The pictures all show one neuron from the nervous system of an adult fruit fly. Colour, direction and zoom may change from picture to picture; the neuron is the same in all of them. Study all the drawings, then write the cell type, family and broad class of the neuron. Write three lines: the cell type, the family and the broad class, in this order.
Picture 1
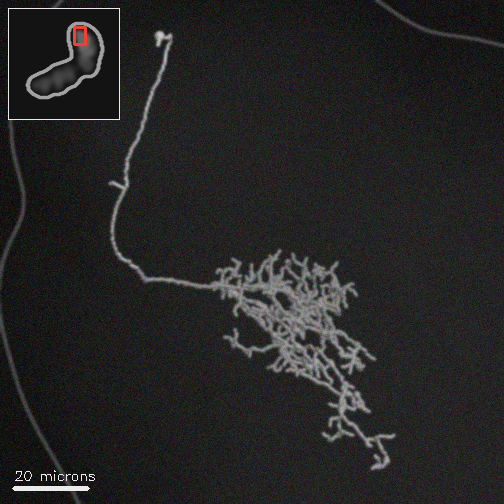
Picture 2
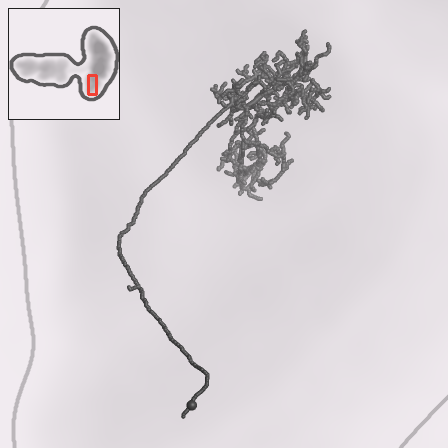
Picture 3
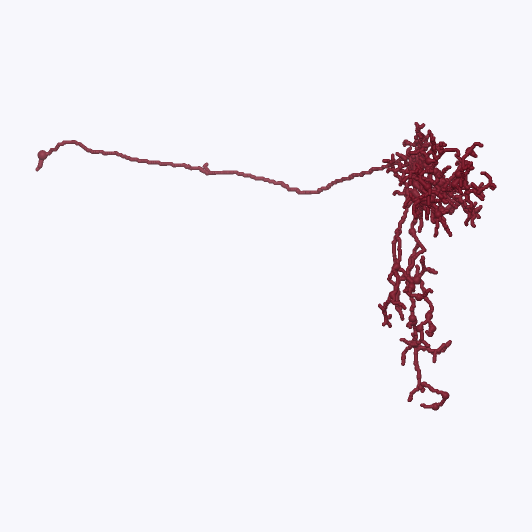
Tm24
Tm
optic-lobe intrinsic neuron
